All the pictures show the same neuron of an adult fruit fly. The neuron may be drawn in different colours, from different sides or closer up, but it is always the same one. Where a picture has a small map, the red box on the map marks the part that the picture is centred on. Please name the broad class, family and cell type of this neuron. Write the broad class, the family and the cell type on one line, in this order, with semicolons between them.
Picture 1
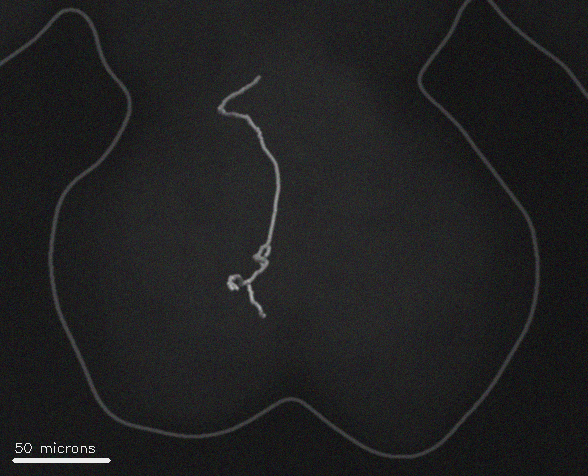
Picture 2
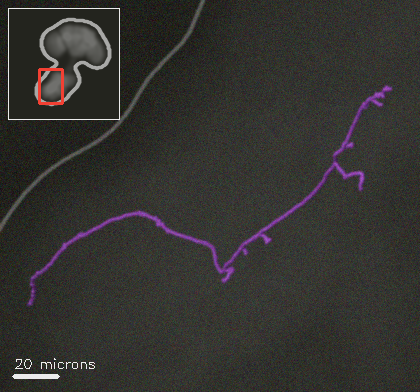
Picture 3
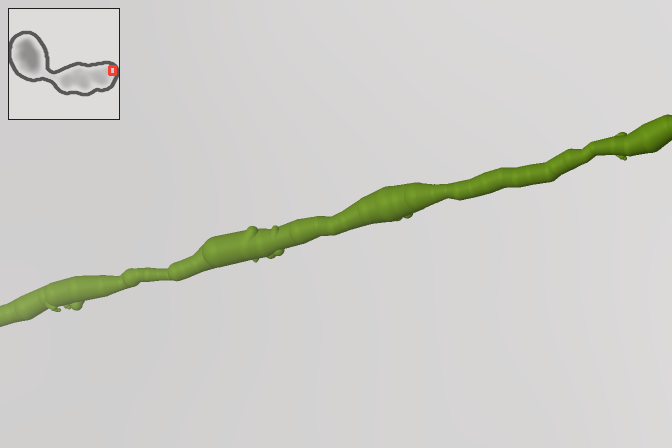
sensory neuron entering the nerve cord; class mechanosensory proprioceptive; SNpp02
